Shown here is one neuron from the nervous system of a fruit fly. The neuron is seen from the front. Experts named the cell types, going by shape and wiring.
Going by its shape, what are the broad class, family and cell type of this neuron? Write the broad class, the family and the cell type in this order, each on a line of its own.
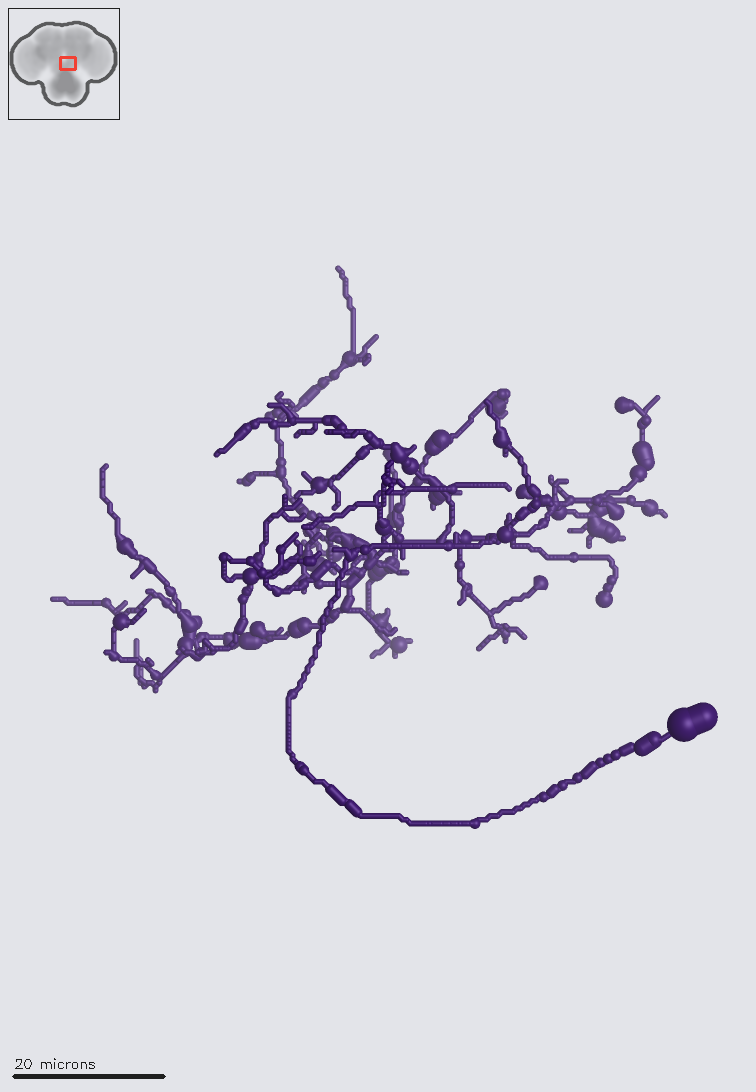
central-brain intrinsic neuron
hemilineage TRdm
GNG261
